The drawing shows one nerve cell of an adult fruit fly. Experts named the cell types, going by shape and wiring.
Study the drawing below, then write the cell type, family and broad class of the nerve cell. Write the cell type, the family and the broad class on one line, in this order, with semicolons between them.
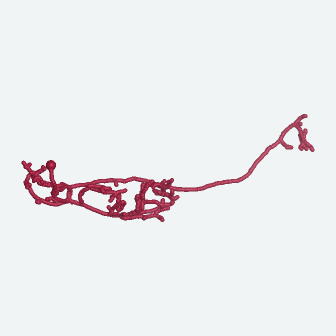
IN17A037; hemilineage 17A; nerve-cord intrinsic neuron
